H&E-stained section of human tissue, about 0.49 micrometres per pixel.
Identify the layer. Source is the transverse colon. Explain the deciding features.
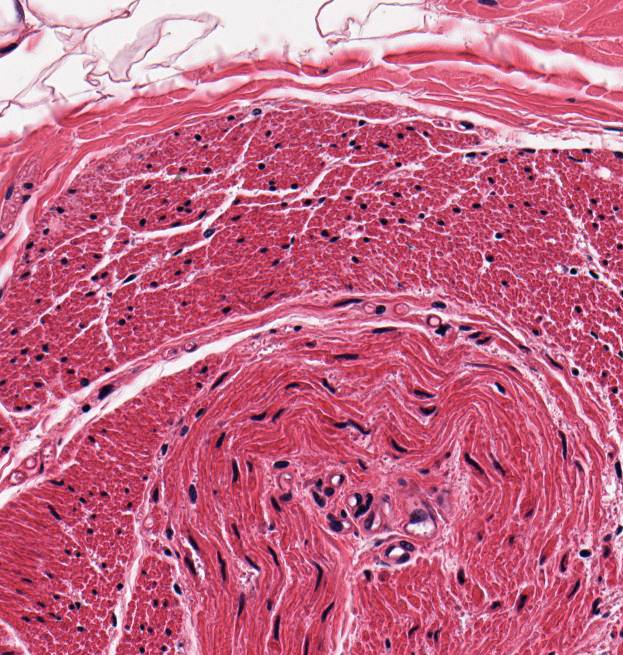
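The tissue in this field is smooth muscle. In the upper band, nuclei show as small round dark dots among the cut fibres, and fine pale strands of connective tissue divide this band into small bundles.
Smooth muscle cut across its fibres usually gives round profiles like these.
In the lower part the fibres run lengthwise in wavy, curving bundles with elongated nuclei.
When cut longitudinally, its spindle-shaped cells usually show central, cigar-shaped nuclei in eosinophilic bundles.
A small cluster of small blood vessels lies in the lower centre among the lengthwise-cut muscle.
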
